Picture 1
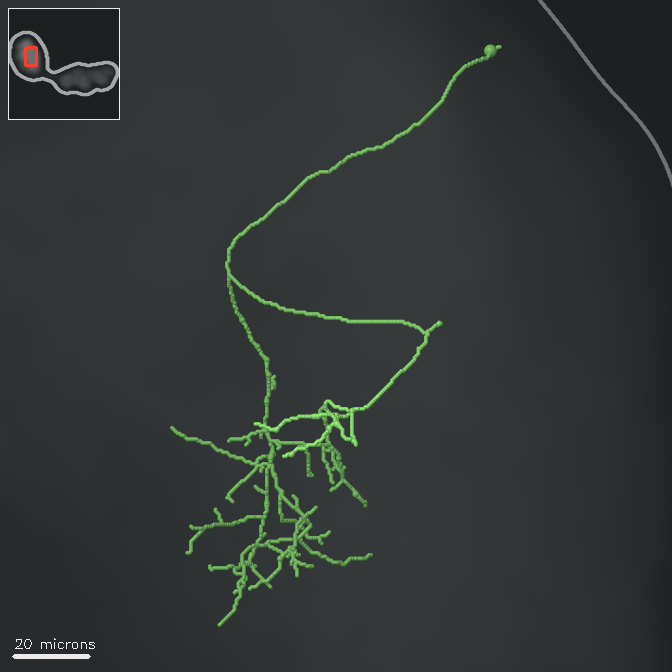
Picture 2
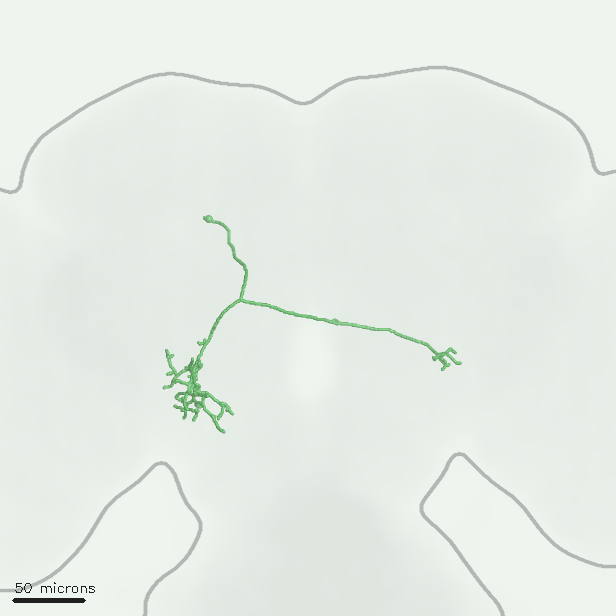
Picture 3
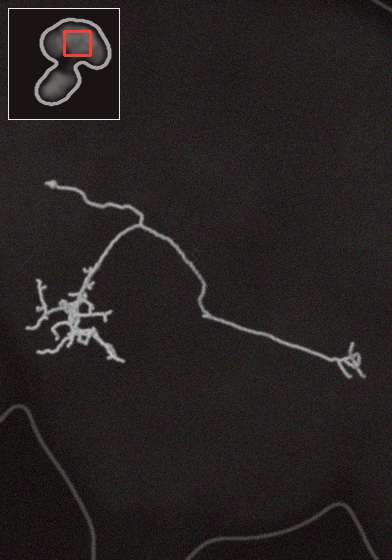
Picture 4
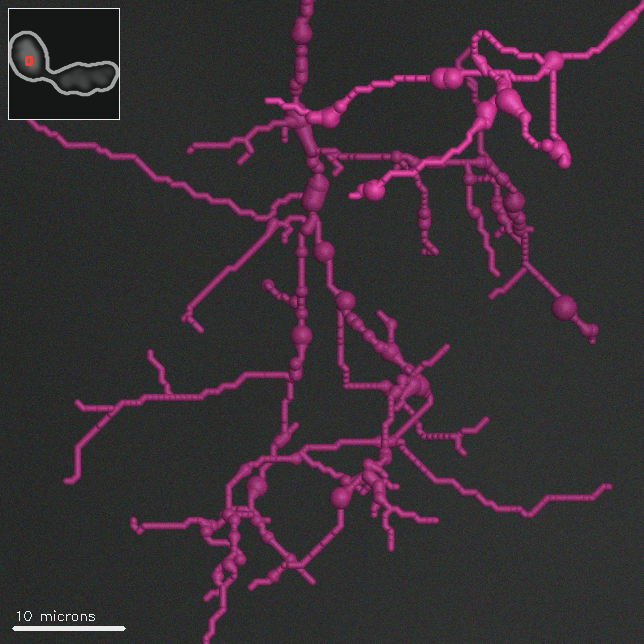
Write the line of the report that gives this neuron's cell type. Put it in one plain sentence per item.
The cell type is CB2081_b.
